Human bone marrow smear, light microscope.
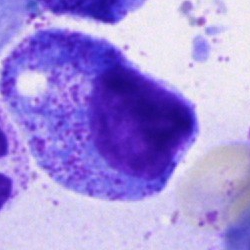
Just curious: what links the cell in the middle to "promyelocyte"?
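Promyelocyte: nucleus off-centre, toward the right side, which goes with the name.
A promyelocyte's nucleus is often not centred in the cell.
Cytoplasm abundant, pale blue, with many small purple granules scattered through it. One clear round vacuole in the upper left of the cytoplasm.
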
